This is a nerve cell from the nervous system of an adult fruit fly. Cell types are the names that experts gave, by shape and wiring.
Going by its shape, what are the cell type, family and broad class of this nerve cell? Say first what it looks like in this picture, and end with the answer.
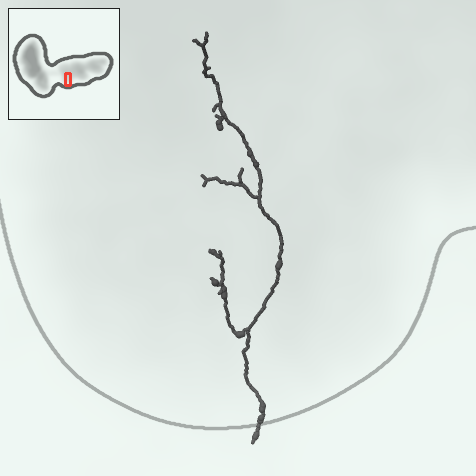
It lies in the nerve cord. No cell body is drawn. It is of cell type LgLG5. The name of its family is class gustatory. Its broad class is sensory neuron entering the nerve cord.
